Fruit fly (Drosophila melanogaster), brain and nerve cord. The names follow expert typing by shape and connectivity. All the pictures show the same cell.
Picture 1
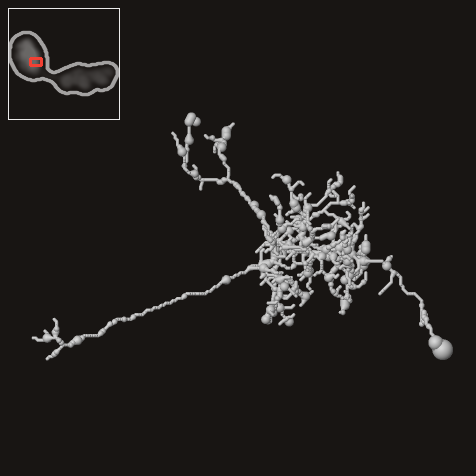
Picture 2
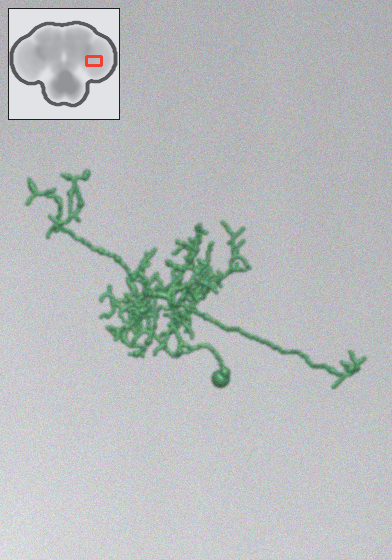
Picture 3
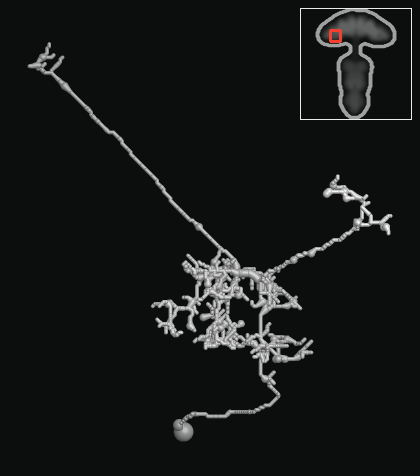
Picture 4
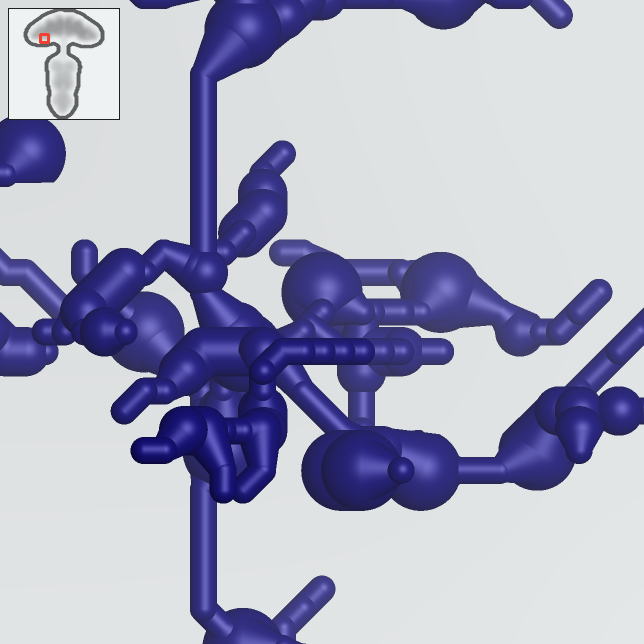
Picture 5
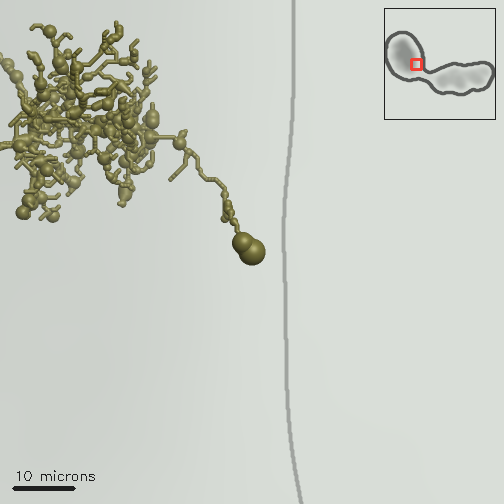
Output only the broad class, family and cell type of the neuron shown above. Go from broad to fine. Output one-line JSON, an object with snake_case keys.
{"broad_class": "optic-lobe intrinsic neuron", "family": "Y", "cell_type": "Y11"}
